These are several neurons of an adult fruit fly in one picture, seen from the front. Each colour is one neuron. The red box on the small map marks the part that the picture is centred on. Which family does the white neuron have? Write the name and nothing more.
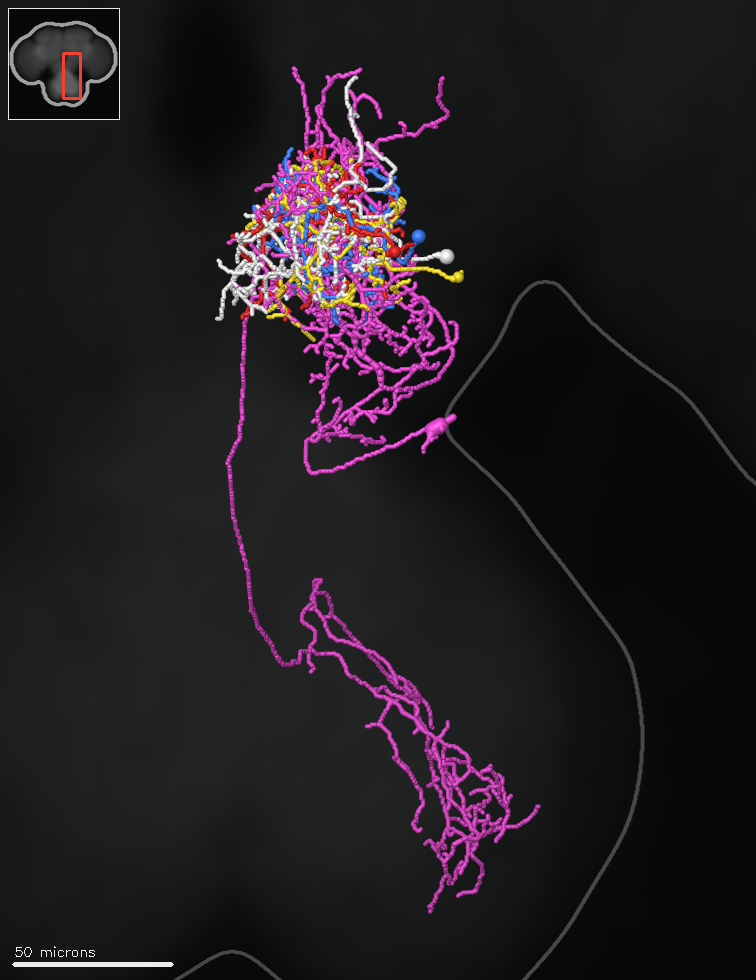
hemilineage TRdl_b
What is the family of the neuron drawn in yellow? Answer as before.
hemilineage TRdl_b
